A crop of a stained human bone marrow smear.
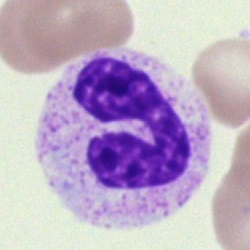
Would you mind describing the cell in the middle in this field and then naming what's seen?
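Item one, the outline: round and smooth. Item two, the nucleus: curved into a C shape with a deep notch that opens toward the left. Item three, the cytoplasm: plentiful and pale lilac-pink. Finally, the name: band neutrophil.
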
